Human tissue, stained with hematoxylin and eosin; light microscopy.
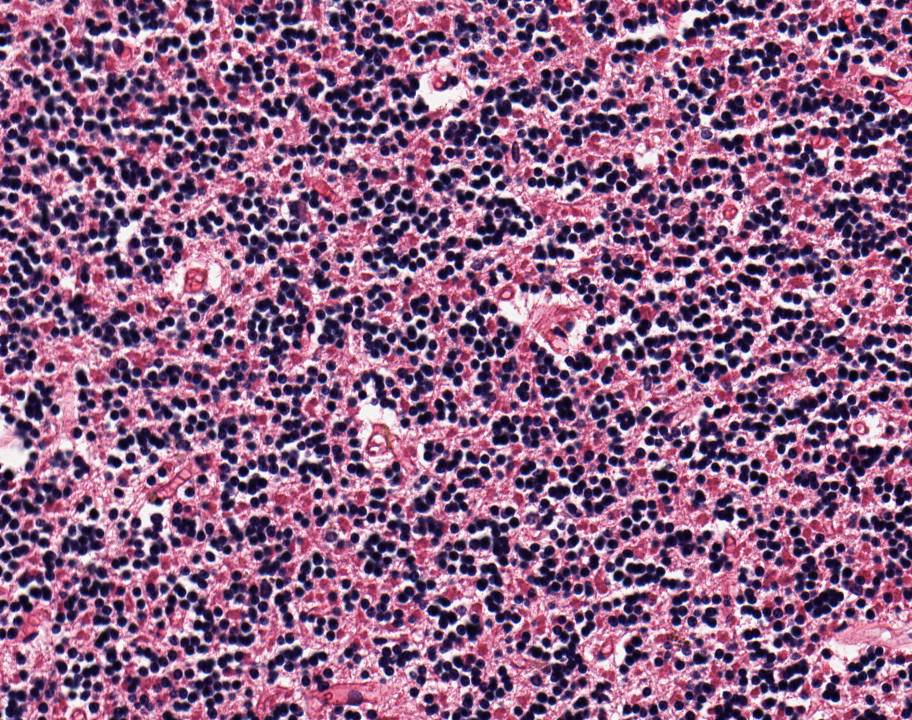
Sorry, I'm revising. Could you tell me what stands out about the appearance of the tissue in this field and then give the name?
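A uniform sheet of densely packed small dark nuclei fills the field, with no layering, lobules or other units. The nuclei are round, evenly dark and have very little visible cytoplasm. A few larger cells with more pink cytoplasm stand out at the left middle and near the centre. Small thin-walled vessels appear sparsely. This is cerebellum.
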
